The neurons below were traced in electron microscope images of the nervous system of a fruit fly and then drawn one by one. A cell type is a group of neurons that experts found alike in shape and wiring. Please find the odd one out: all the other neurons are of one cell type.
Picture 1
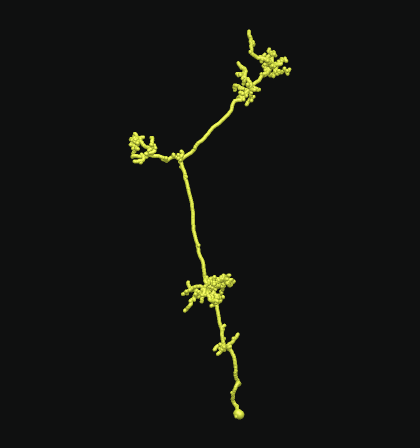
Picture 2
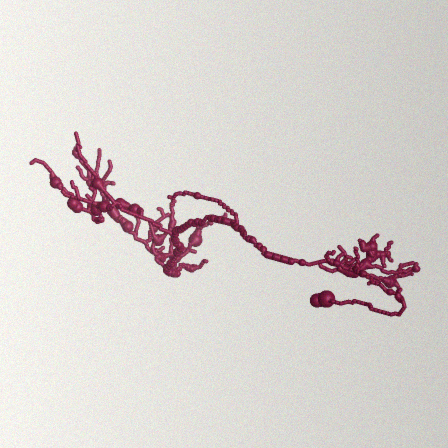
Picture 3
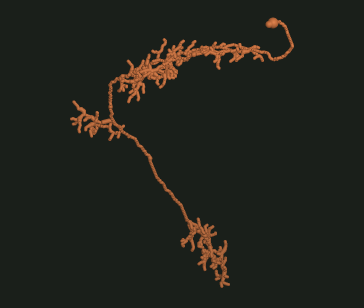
Picture 3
